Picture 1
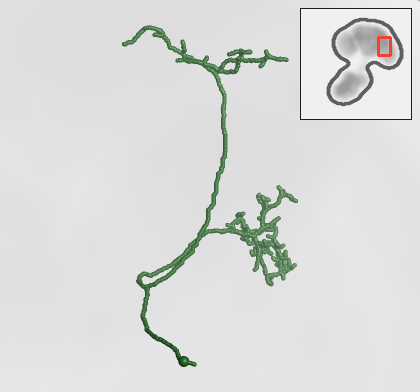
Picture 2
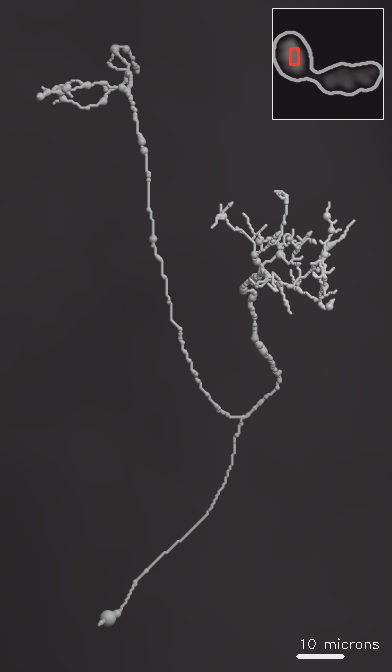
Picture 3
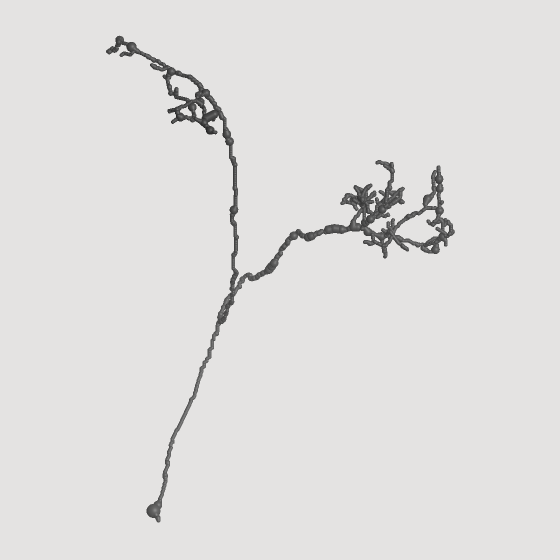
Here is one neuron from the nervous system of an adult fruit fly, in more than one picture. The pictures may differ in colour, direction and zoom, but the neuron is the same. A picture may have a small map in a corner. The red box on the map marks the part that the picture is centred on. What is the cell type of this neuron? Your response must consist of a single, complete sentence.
Within the cell type LC16 sits this neuron.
